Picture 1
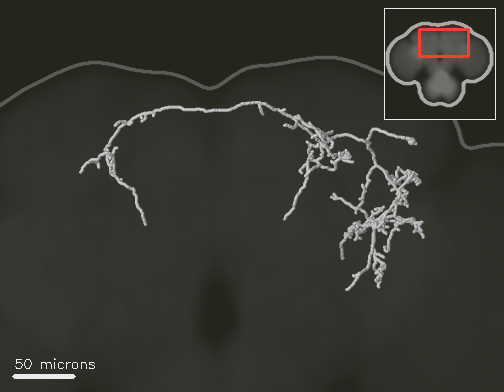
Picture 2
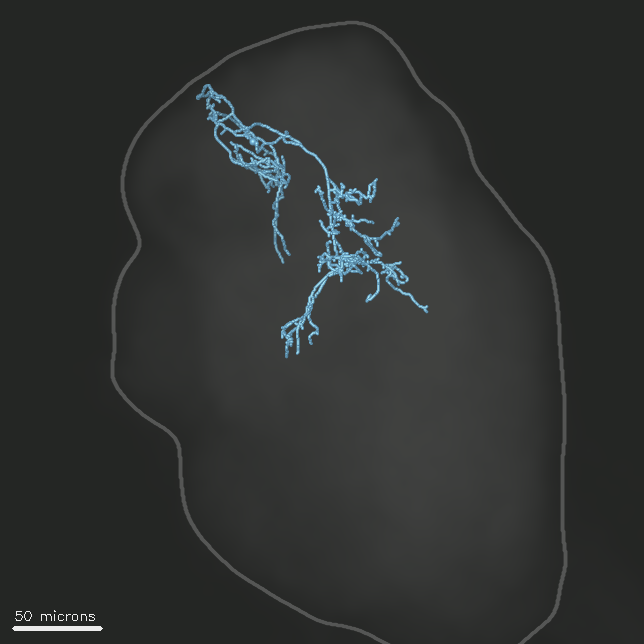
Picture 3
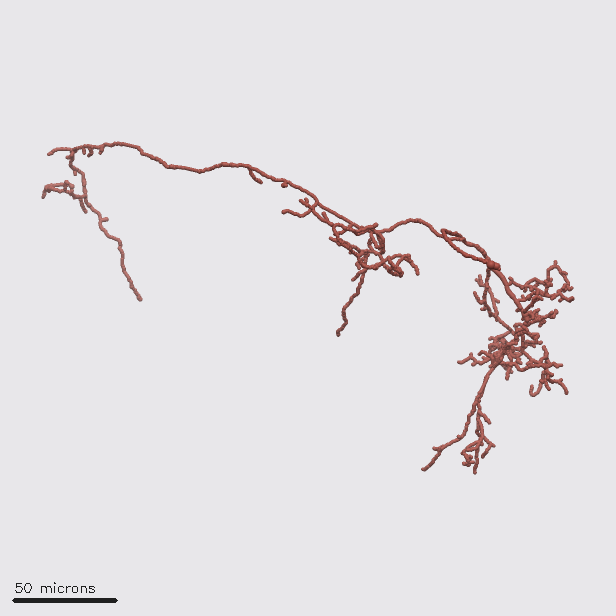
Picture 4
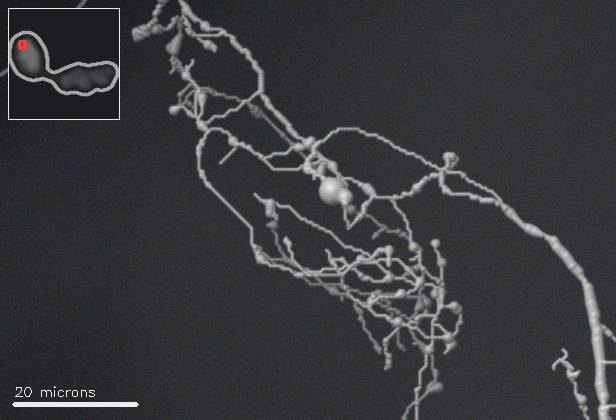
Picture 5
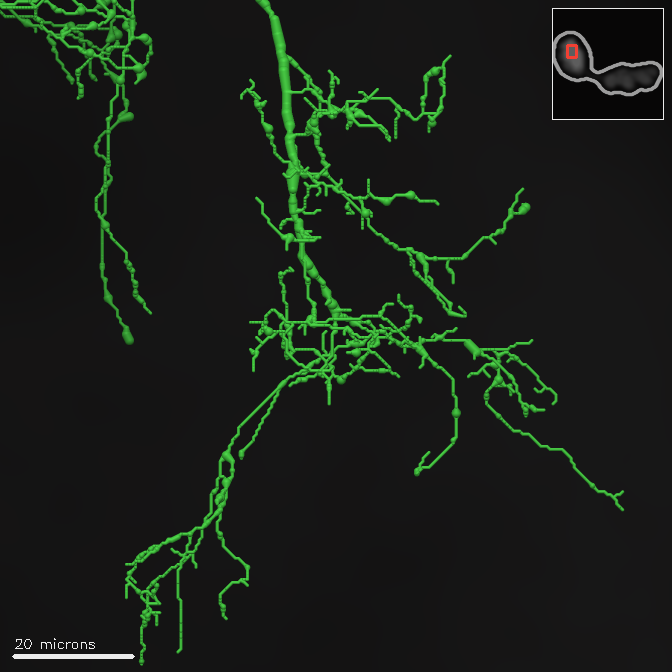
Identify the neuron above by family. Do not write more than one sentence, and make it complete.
The family of this particular neuron is hemilineage SLPad1_anterior.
